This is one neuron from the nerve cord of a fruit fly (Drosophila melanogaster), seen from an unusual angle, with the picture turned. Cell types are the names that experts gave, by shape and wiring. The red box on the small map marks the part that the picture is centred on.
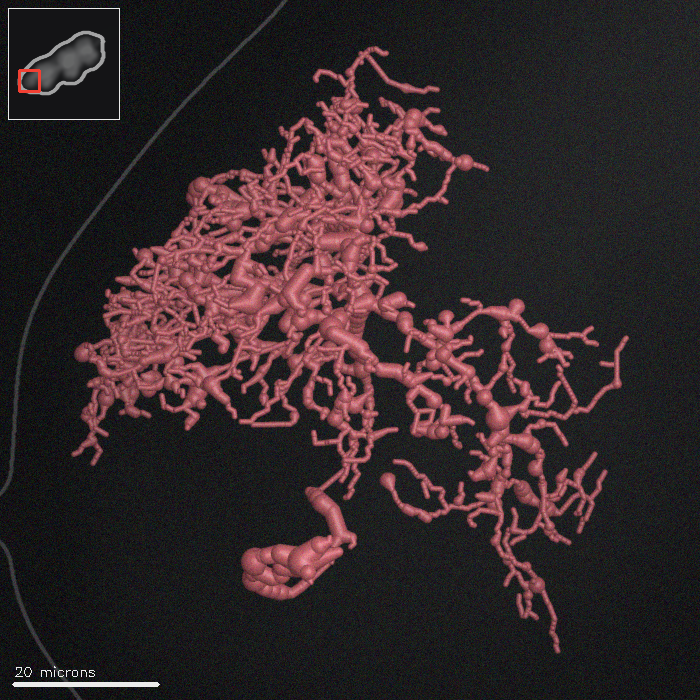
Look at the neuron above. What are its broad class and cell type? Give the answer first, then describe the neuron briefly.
It is a sensory neuron entering the nerve cord. The cell type is SNxx08. No cell body is drawn. From top to bottom in the picture it spans about 85 microns. More than a hundred branch ends can be seen.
